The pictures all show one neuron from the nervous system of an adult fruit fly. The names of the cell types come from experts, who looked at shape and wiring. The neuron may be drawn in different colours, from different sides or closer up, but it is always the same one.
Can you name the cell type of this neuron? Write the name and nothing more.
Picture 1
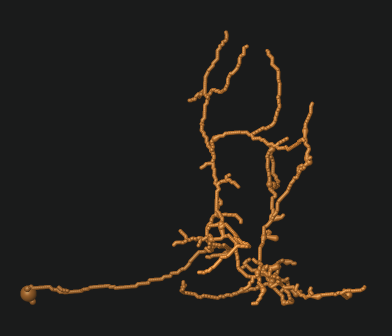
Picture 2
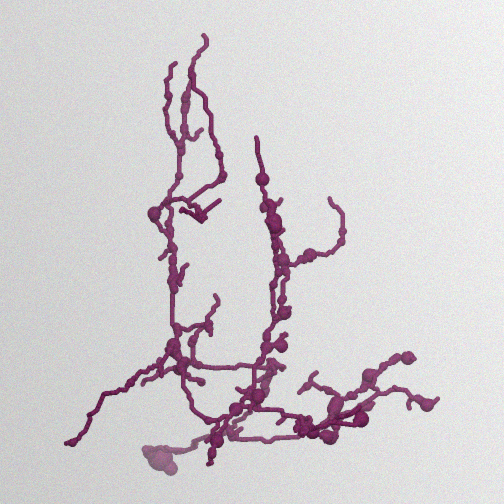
GNG415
